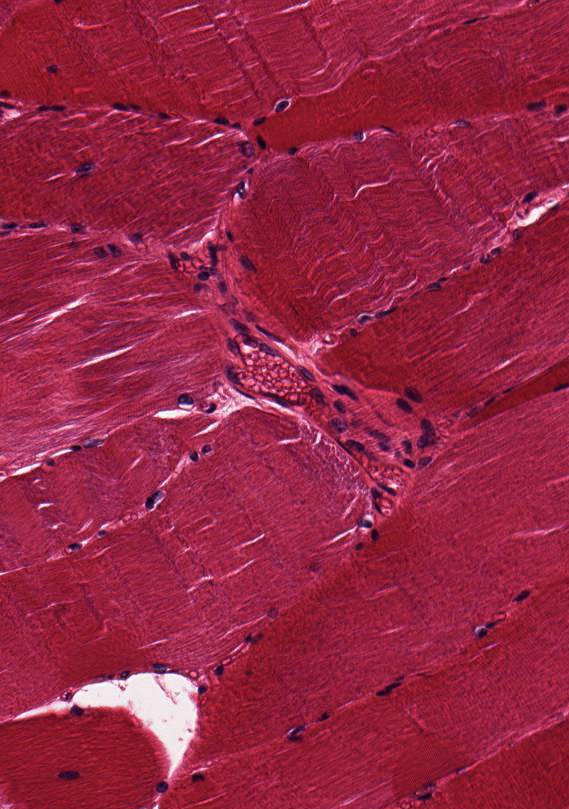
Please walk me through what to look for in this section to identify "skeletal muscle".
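Point one in favour of skeletal muscle: fine transverse cross-striations run across the fibres.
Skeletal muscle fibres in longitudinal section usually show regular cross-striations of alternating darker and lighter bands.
Point two: the dark fibre nuclei lie at the edges of the fibres, not in their centres.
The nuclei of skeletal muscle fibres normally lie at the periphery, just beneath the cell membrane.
Point three, simply noted: these nuclei are small, dark and elongated along the fibres. Last, a thin band of connective tissue runs between fibres through the centre of the field and holds a small cluster of tightly packed, small, round, pale profiles.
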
